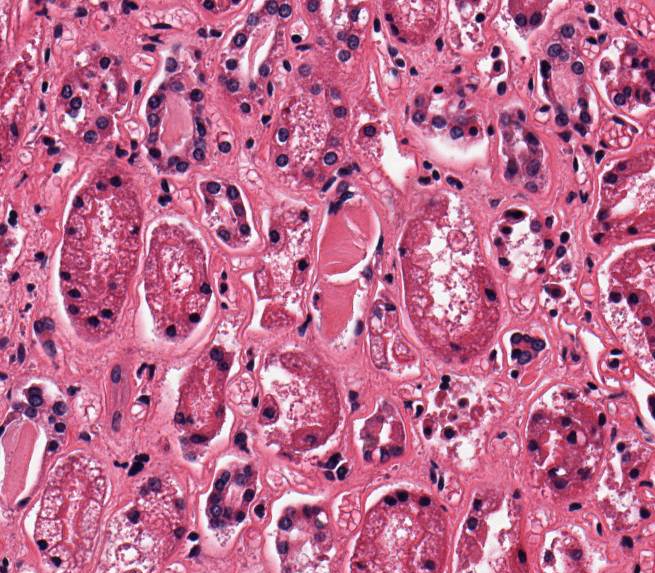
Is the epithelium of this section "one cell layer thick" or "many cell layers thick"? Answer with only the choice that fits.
One cell layer thick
